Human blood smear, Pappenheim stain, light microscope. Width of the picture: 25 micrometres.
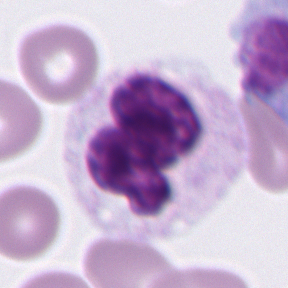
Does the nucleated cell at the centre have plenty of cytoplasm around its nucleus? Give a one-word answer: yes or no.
Yes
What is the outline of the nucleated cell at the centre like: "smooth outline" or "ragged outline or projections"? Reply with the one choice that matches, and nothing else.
Smooth outline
